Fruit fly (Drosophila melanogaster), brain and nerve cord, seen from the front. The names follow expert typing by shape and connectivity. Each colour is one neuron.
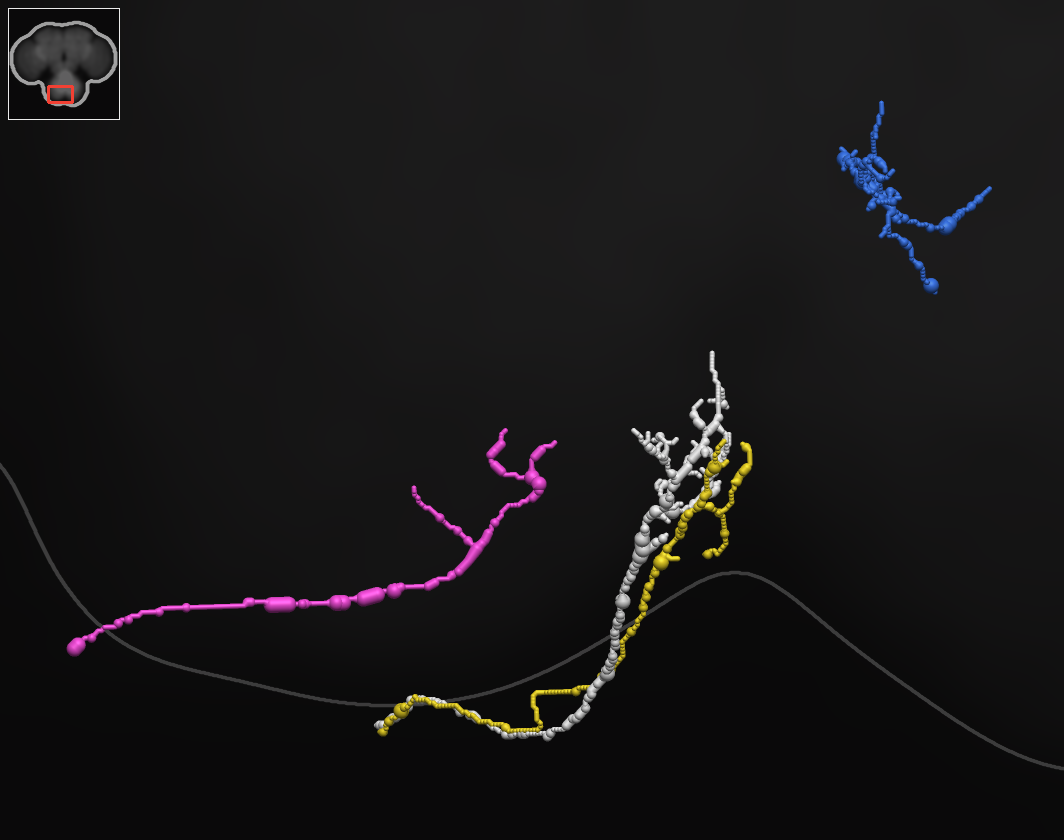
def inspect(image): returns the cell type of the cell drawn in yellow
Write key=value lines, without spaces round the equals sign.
cell_type=LgLG2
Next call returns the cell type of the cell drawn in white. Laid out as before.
cell_type=LgLG1a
